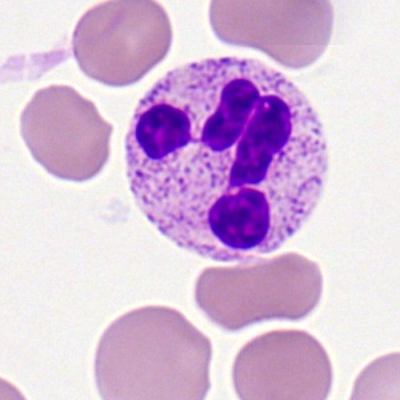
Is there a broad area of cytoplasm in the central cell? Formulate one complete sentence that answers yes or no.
Yes, around the nucleus lies a broad area of cytoplasm.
